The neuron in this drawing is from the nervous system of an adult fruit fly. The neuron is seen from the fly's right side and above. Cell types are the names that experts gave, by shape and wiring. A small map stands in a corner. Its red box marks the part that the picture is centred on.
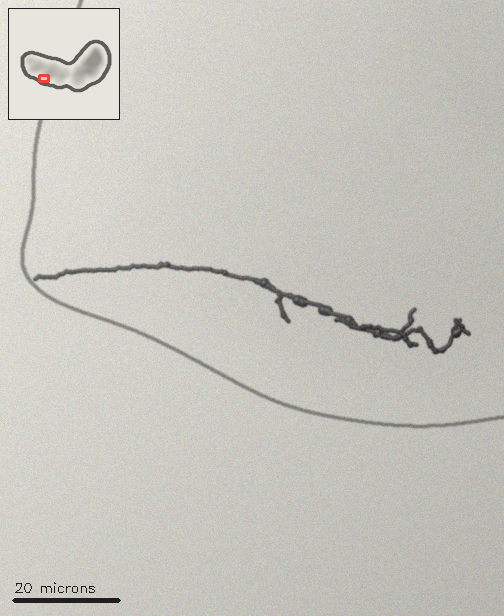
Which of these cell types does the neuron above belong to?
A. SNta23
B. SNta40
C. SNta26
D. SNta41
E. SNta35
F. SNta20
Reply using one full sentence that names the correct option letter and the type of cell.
What the neuron is, by cell type, is SNta26, option C.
